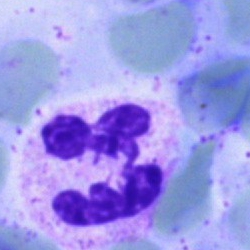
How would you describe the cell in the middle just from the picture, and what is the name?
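Quick look: the nucleus splits into separate lobes held together by thin strands, and its chromatin is dense, dark purple and coarsely clumped. There's plenty of pale pinkish-lilac cytoplasm, with fine, small granules of the same pinkish-lilac scattered through it. So it's a segmented neutrophil.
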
